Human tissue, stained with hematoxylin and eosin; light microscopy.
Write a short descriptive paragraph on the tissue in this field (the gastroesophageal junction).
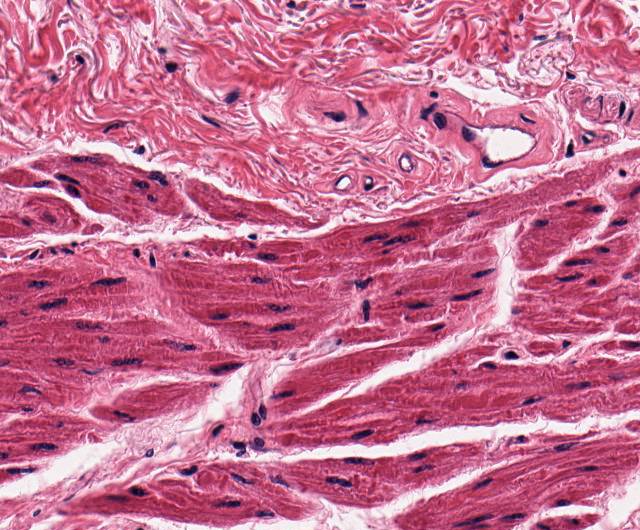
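The muscle fibres here branch and link up with their neighbours, and their cytoplasm takes a deep pink stain. Their nuclei are oval and sit in the middle of the fibres. Up at the top there's connective tissue instead: wavy pink collagen bundles dotted with small dark nuclei.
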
